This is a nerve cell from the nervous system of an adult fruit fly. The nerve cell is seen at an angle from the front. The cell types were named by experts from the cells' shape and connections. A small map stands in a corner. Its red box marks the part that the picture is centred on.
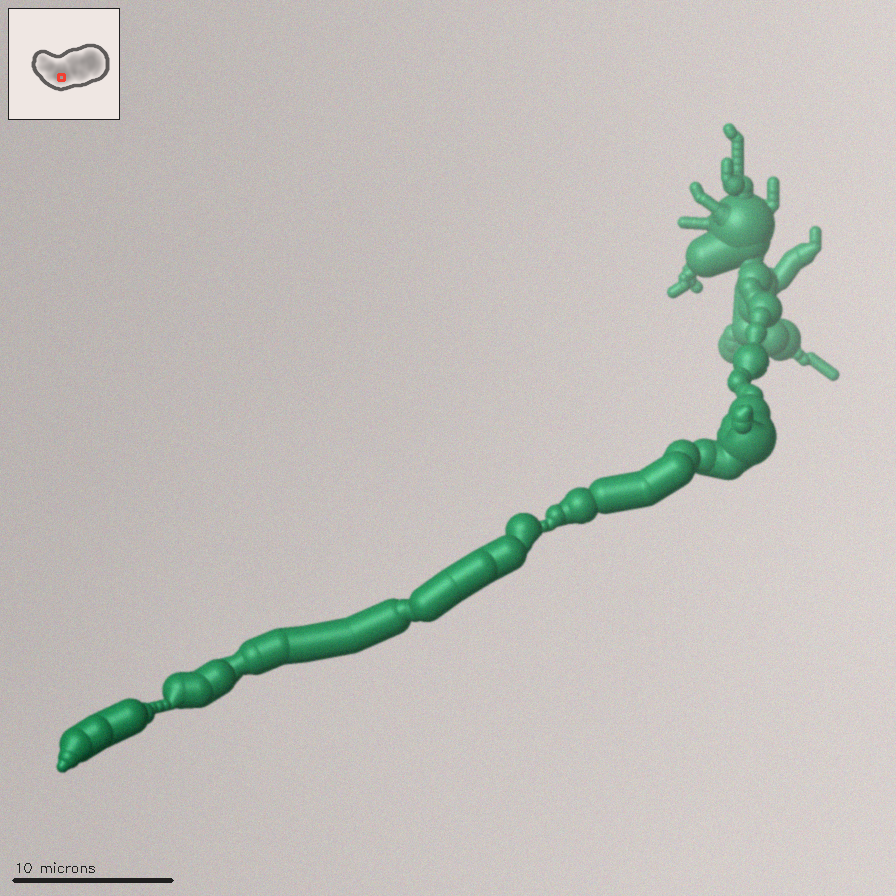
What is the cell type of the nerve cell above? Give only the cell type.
L3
